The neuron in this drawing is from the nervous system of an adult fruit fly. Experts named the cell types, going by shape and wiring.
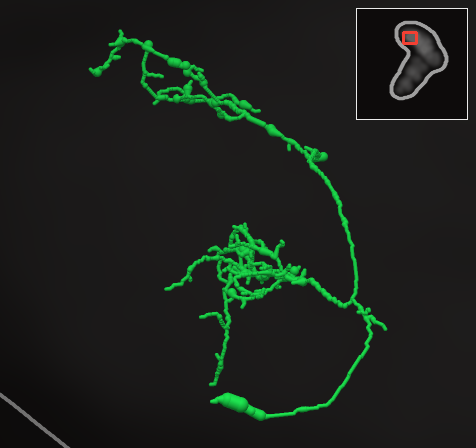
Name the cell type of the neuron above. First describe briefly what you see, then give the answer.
The cell body can be seen at the bottom of the picture. Dozens of branch ends can be seen. Its broad class is central-brain intrinsic neuron. It is of cell type LHPV2c5.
